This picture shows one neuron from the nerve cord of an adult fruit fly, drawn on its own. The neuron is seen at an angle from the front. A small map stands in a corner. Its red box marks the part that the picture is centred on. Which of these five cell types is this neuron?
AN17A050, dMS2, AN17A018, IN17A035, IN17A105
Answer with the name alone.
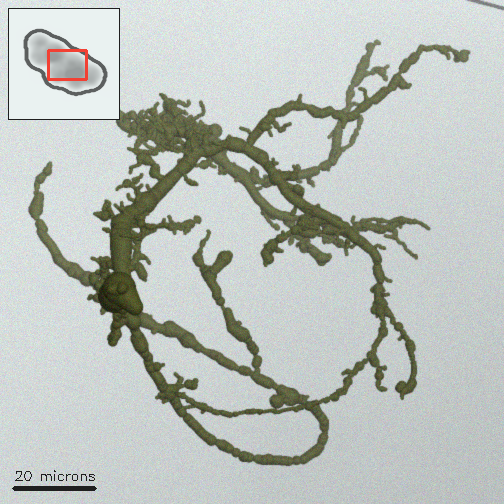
dMS2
